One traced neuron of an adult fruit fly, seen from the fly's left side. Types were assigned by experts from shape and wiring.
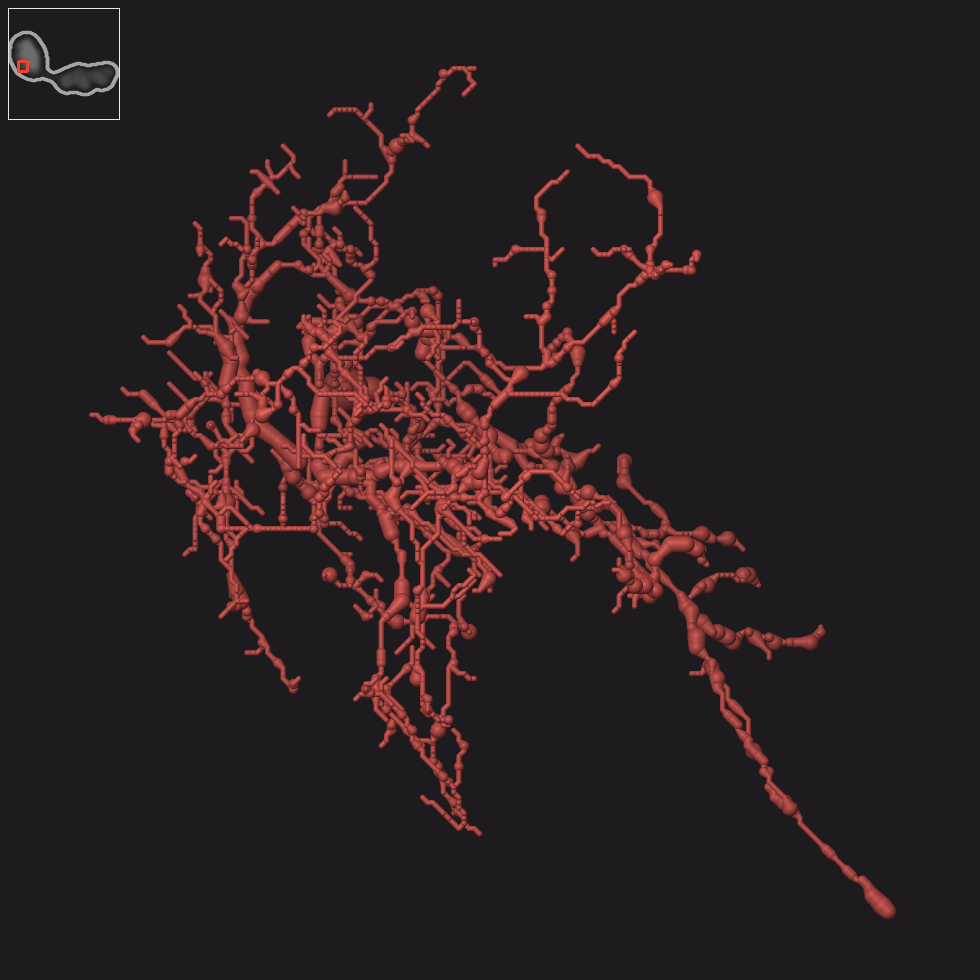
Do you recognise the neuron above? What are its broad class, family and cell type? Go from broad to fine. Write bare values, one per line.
central-brain intrinsic neuron
hemilineage TRdl_b
GNG165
